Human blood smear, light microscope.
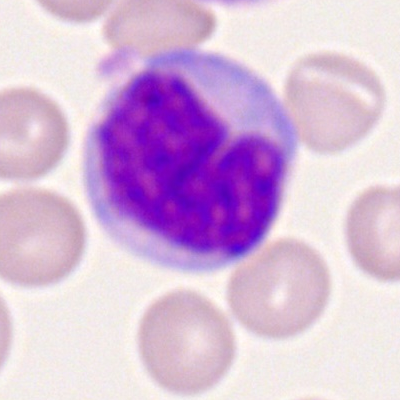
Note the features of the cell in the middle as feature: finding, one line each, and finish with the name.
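Nucleus: fills most of the cell
Cleft: deep, toward the right side of the nucleus
Cytoplasm: pale blue
Cytoplasmic rim: widest above the nucleus
Name: monocyte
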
